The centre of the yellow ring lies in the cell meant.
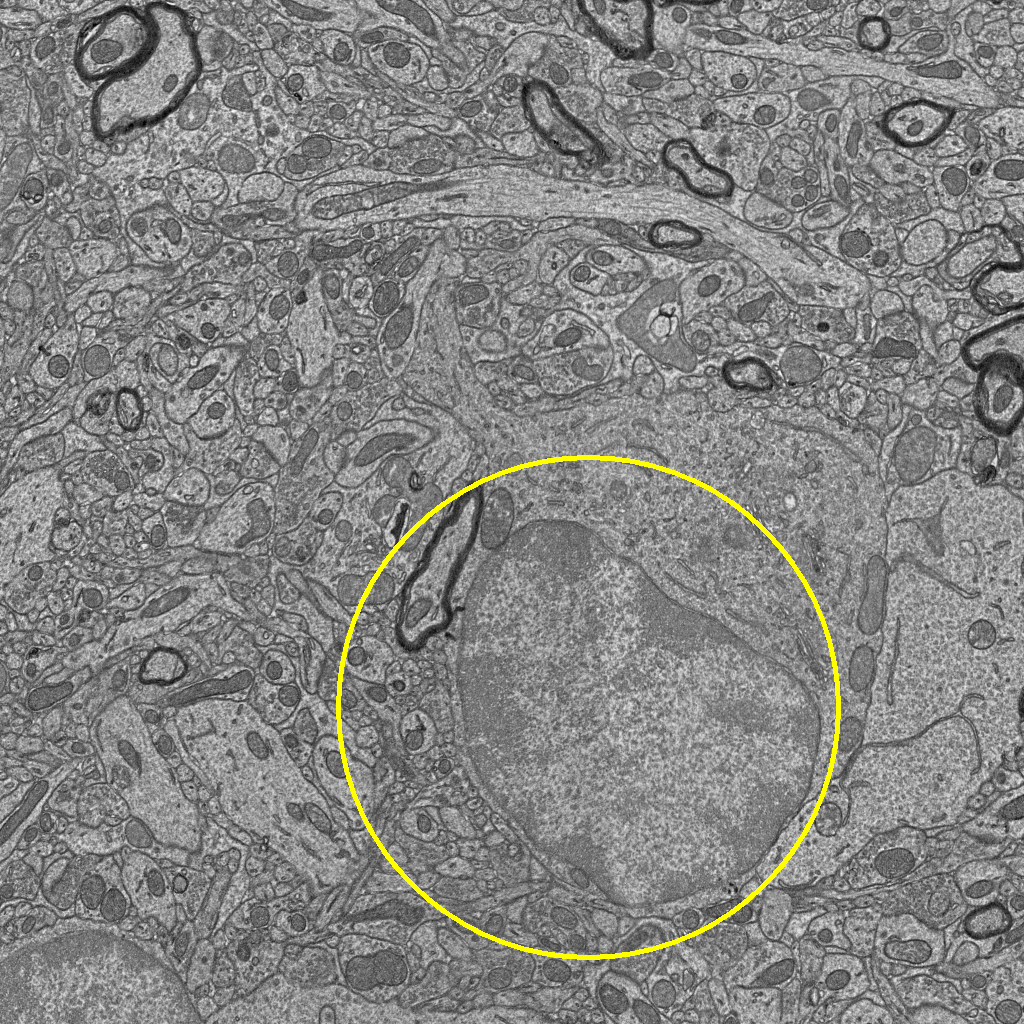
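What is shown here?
A nucleus wholly inside the ring, filling most of the cell body's profile, its envelope smooth without deep folds.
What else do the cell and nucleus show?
No distinct nucleolus; pale cytoplasm without dense stacks of rough endoplasmic reticulum.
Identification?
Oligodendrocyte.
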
